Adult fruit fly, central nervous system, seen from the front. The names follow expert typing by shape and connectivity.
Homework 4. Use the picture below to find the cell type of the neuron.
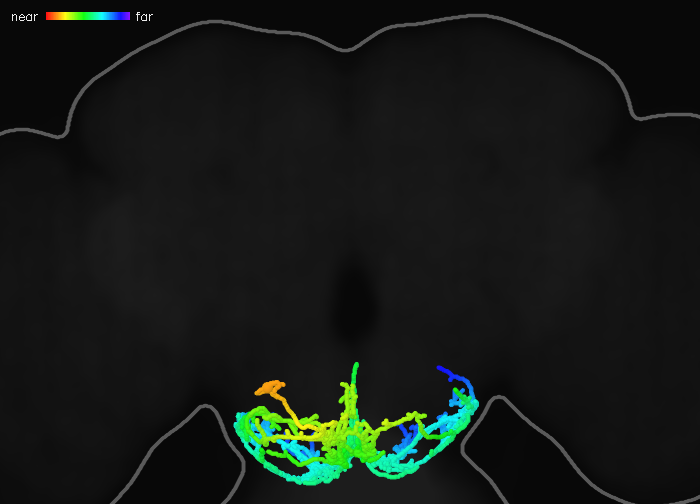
GNG117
